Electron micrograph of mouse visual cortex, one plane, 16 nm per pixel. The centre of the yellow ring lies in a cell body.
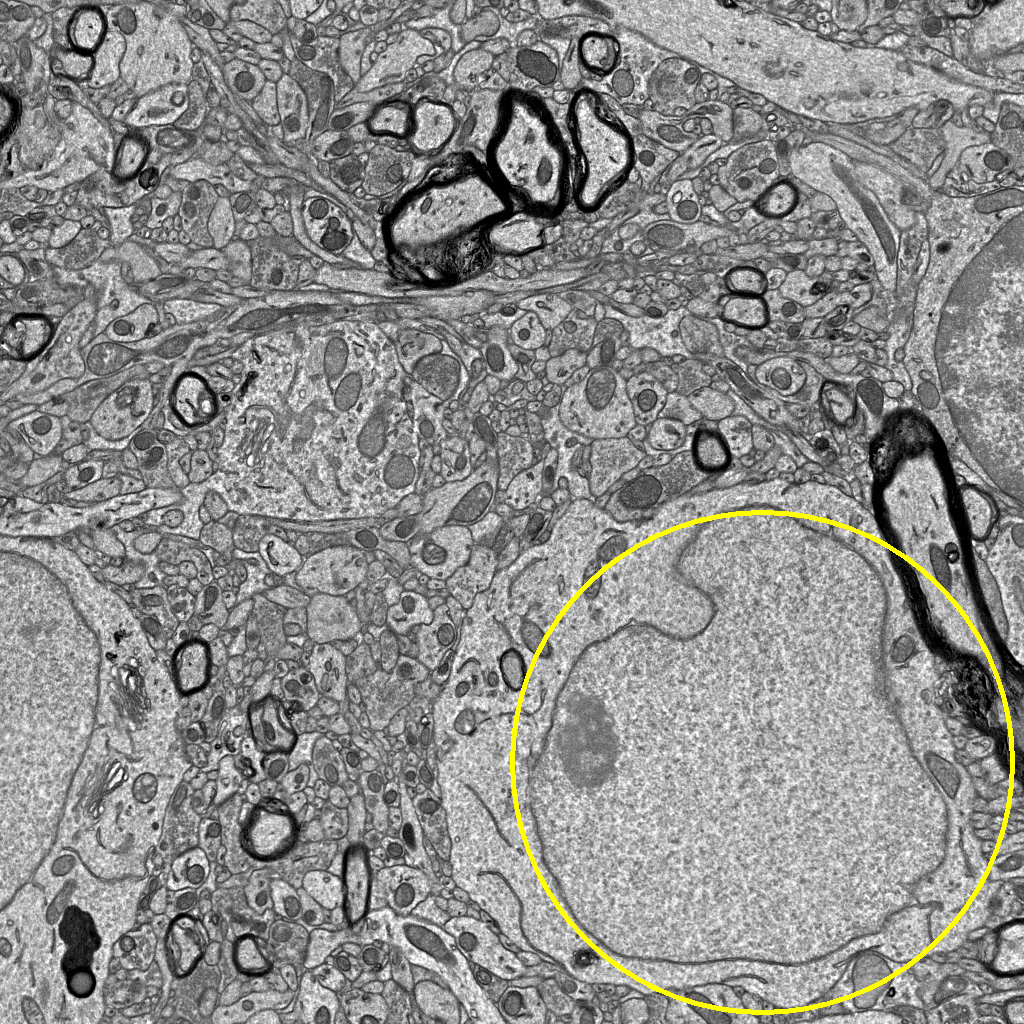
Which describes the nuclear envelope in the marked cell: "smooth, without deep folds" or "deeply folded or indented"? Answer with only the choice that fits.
Deeply folded or indented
